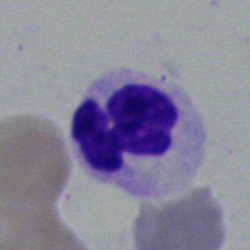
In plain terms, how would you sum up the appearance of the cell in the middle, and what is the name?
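Densely clumped, dark purple chromatin is the first thing I notice. The cytoplasm is pale pinkish-lilac and fairly abundant, holding only faint, fine lilac granules. Its rim looks widest at the lower right of the cell. So: a segmented neutrophil.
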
